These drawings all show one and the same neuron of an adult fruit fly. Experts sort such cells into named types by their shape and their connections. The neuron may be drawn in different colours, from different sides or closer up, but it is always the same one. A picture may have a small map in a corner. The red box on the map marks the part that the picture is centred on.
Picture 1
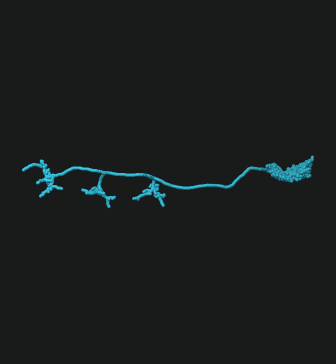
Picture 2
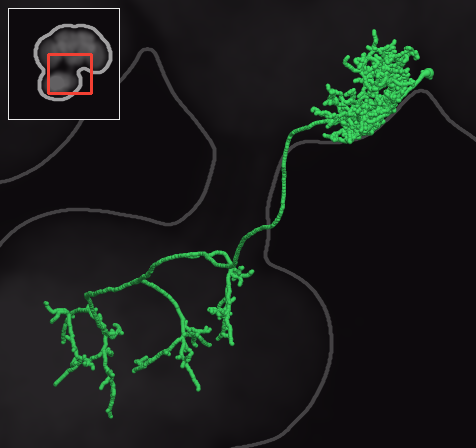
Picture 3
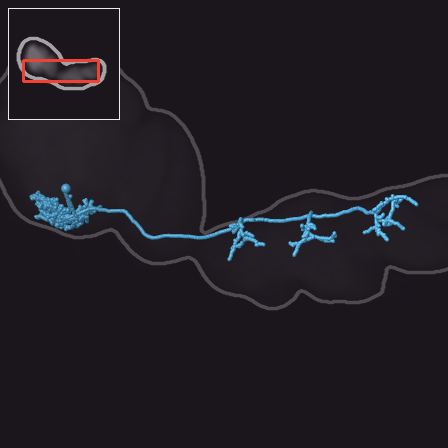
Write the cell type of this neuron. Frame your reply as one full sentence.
This neuron is a cell of type DNge023.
